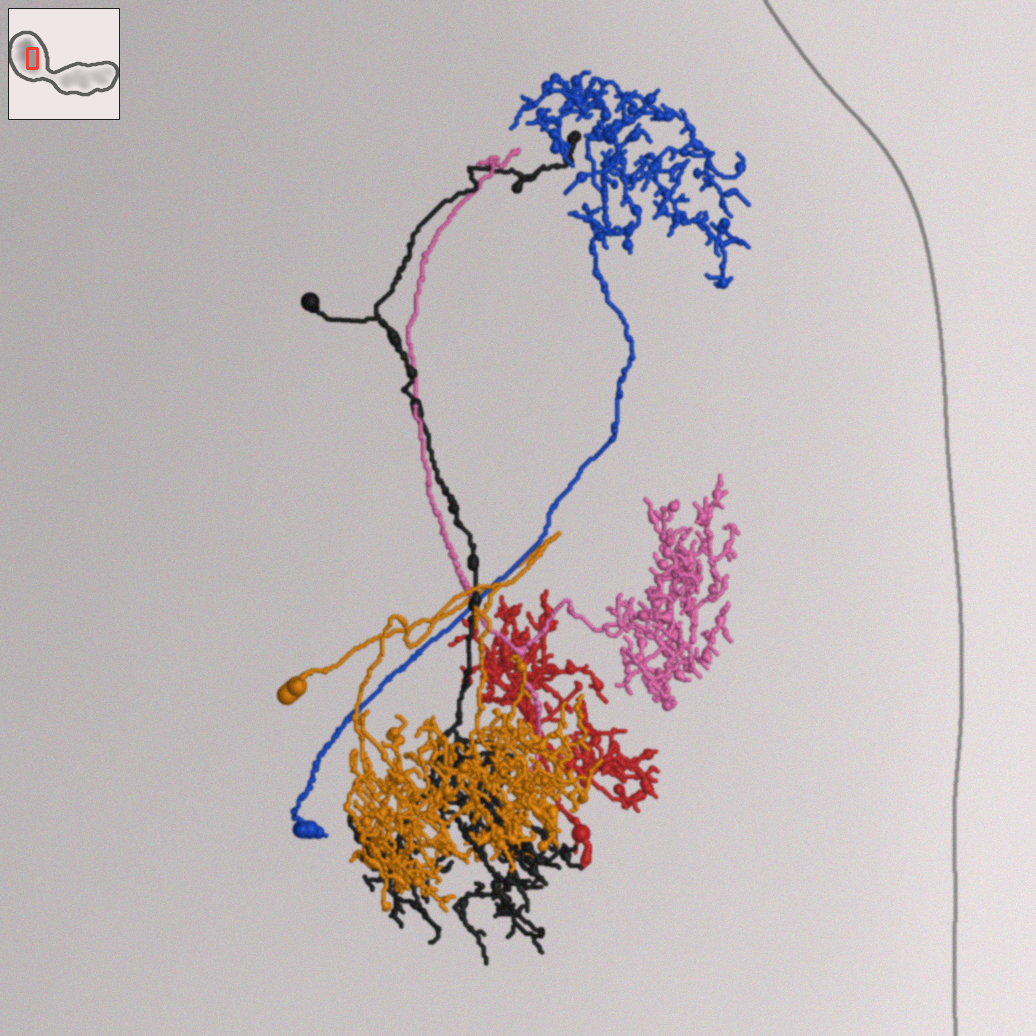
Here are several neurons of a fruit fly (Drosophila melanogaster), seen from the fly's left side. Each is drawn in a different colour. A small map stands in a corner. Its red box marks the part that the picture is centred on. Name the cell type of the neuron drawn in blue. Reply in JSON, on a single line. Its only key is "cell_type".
{"cell_type": "Li34a"}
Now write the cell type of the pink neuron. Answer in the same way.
{"cell_type": "LC20b"}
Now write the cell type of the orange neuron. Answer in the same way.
{"cell_type": "Li20"}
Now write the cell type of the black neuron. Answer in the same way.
{"cell_type": "LC20a"}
